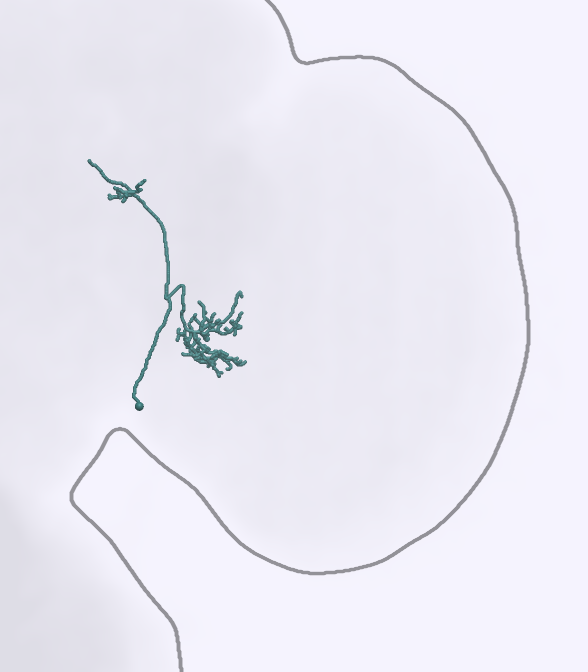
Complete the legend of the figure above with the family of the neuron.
LC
